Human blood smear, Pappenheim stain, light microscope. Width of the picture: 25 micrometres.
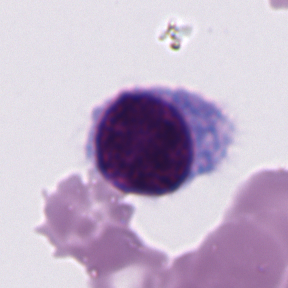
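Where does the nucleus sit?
Toward the left, it seems, with most of the cytoplasm on the right; it is round, about 9 micrometres across, and fills about 60% of the cell's area, the cell itself being about 13 by 10 micrometres.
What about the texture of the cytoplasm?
Finely speckled, I think, not smooth, and its outer edge looks soft and ragged rather than sharp.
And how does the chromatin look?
Dense and dark purple over the whole nucleus.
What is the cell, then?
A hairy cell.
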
